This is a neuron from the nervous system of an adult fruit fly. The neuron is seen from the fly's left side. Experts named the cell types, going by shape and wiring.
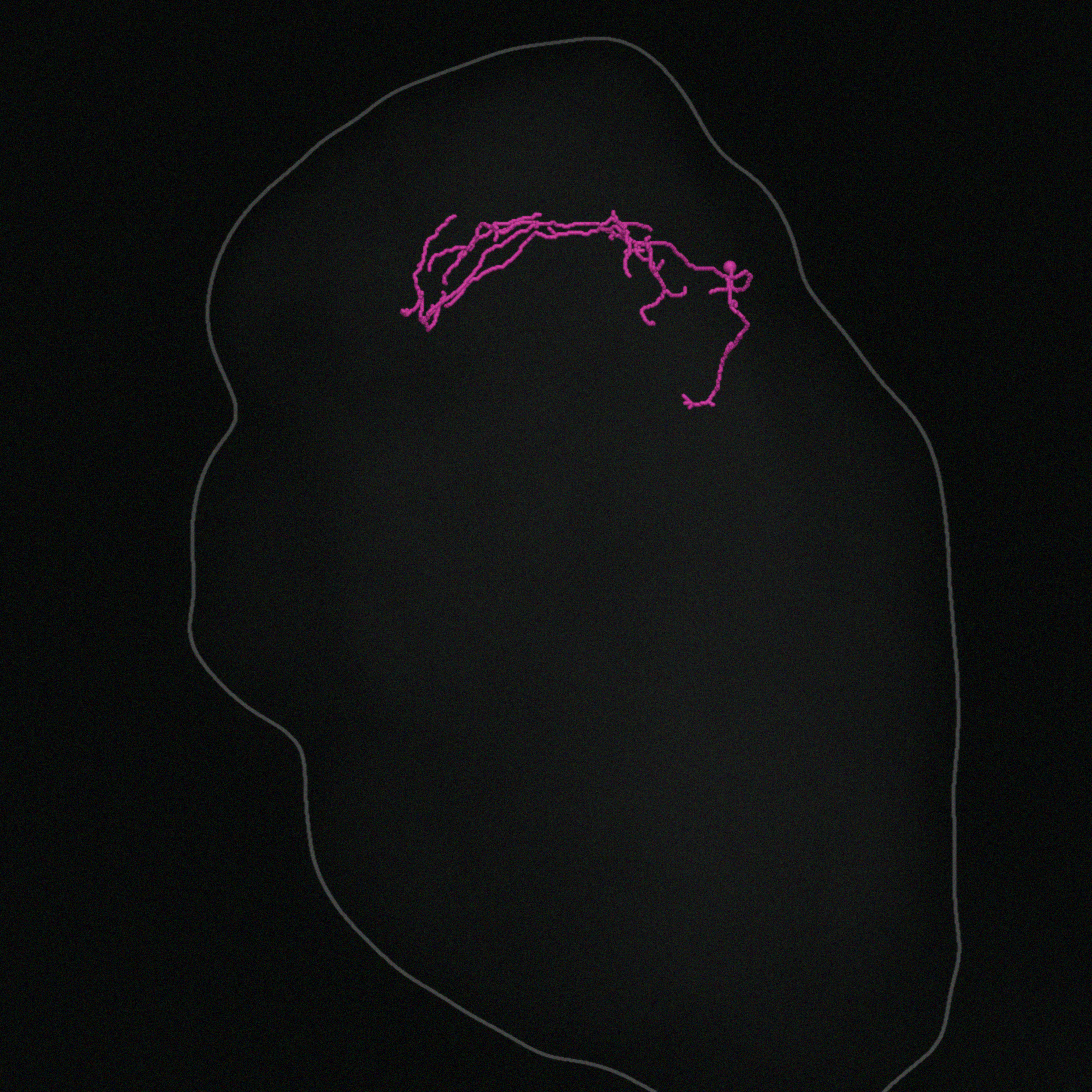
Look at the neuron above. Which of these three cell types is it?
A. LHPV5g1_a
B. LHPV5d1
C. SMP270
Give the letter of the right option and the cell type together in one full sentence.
Given as option C, SMP270 is the cell type for the neuron.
